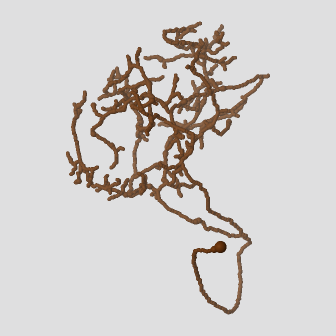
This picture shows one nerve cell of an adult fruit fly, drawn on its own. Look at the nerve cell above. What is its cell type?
LHAV4a5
